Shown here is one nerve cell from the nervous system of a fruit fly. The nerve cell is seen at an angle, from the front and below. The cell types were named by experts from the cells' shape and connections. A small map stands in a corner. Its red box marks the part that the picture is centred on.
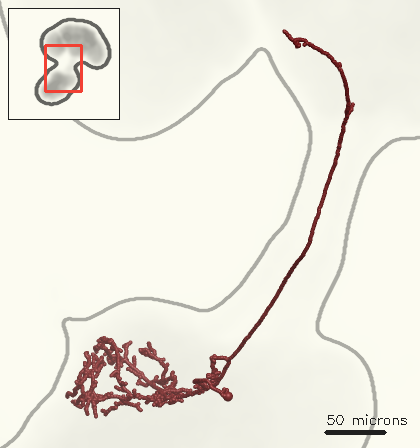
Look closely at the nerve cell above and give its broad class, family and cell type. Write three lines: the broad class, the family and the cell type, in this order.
ascending neuron
hemilineage 08B
AN08B035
